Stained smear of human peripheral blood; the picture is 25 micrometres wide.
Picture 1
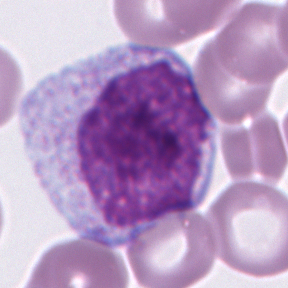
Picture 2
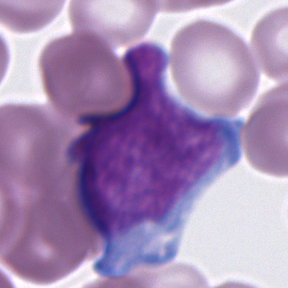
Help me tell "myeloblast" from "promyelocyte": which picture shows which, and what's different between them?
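Picture 1 shows a promyelocyte; picture 2 shows a myeloblast. In picture 1 the pale grey-blue cytoplasm is dusted with fine pinkish-purple granules.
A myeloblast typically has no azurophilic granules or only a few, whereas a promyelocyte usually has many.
The promyelocyte's outline is irregular and somewhat angular rather than round, and its nucleus, about 15 by 11 micrometres, is a single unlobed mass with an irregular, slightly angular border. Its cytoplasm is broadest on the left side of the cell. In the myeloblast the nucleus fills most of the cell, and the blue cytoplasm is broadest at the lower end. A narrow knob projects upward from the top of that cell.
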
